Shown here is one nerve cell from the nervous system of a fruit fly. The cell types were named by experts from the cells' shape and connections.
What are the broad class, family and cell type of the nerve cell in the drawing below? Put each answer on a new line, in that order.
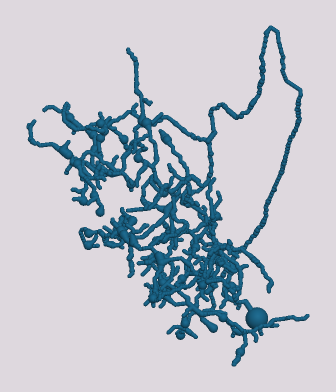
optic-lobe intrinsic neuron
Li
Li34b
